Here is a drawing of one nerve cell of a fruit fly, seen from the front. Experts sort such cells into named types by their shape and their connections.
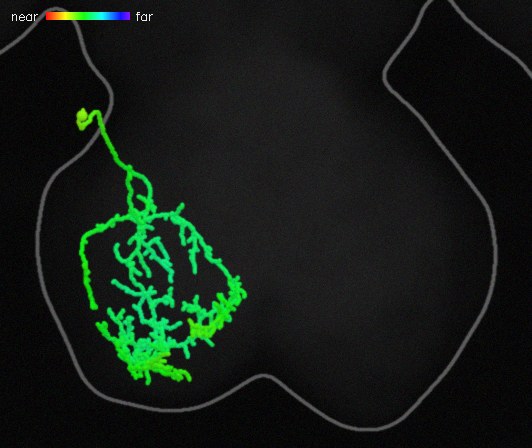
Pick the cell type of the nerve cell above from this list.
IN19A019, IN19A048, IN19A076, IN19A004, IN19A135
IN19A048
